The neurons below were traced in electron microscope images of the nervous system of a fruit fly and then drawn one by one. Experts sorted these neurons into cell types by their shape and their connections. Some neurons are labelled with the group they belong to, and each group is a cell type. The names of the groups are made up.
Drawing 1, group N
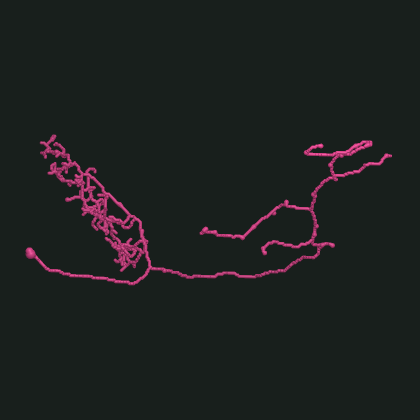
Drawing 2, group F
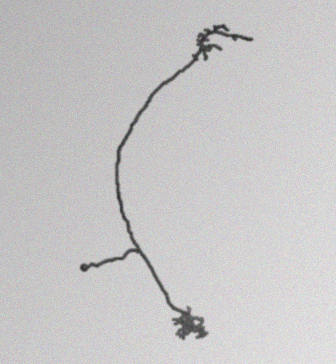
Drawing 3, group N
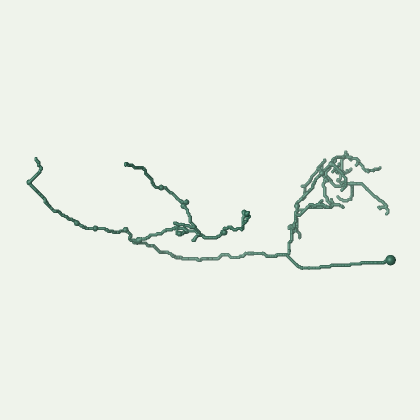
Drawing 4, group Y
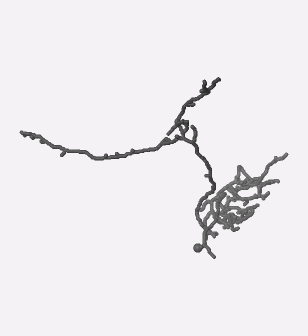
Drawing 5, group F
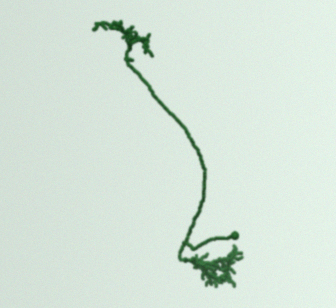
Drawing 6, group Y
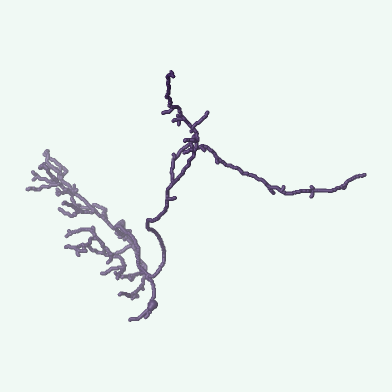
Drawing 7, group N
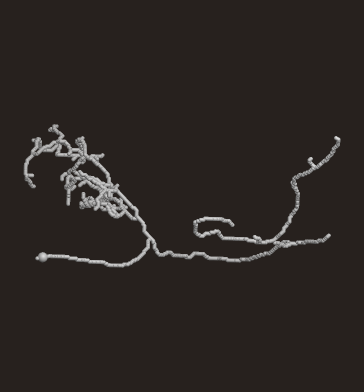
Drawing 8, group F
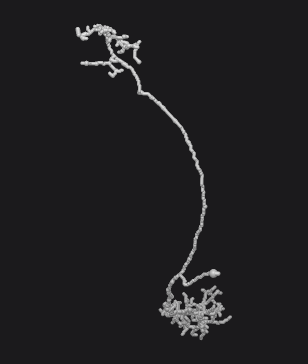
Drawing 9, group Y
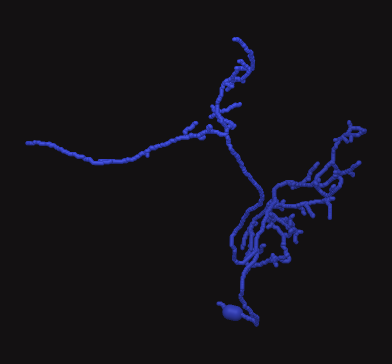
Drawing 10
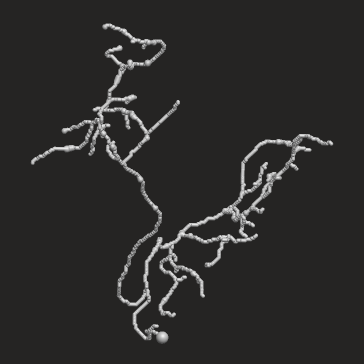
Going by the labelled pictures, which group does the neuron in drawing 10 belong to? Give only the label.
group Y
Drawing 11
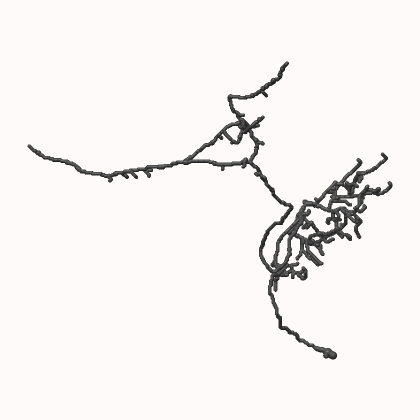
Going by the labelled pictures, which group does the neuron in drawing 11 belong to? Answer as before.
group Y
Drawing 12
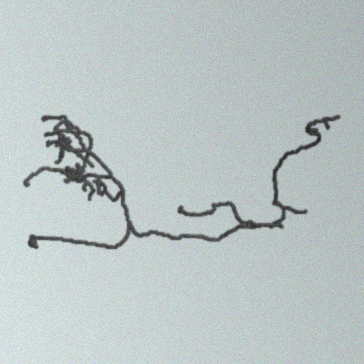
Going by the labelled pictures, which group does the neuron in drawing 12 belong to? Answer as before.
group N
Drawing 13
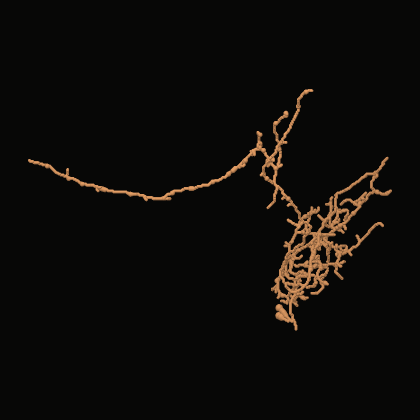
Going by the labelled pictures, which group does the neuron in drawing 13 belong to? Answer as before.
group Y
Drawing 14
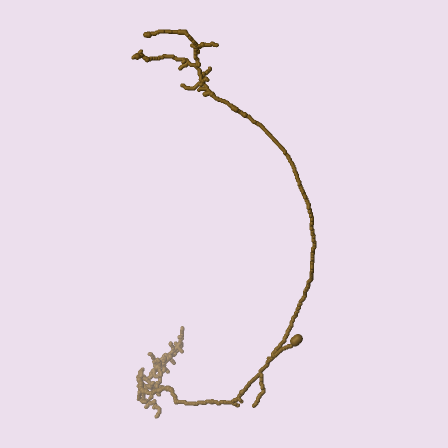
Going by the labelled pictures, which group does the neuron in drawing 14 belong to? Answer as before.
group F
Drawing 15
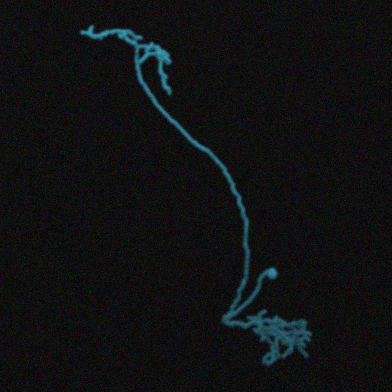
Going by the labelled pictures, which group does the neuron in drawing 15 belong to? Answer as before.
group F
